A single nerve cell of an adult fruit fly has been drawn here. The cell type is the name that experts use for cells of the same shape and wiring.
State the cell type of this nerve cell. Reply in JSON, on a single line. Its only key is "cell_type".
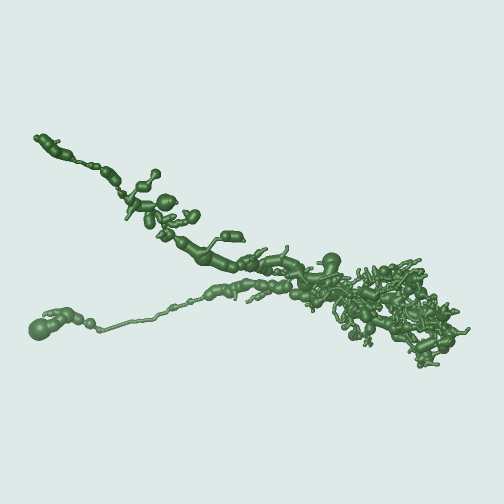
{"cell_type": "WED063_a"}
